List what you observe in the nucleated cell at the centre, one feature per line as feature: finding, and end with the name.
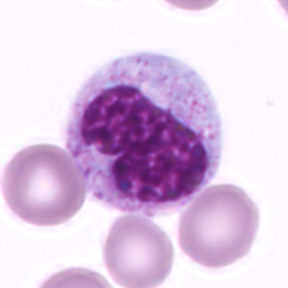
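Contour: round, smooth, without surface projections
Nucleus: bean-shaped, notched on the left side
Granules: fine, pinkish-red, throughout the cytoplasm
Vacuoles: none seen
Cell: band neutrophil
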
